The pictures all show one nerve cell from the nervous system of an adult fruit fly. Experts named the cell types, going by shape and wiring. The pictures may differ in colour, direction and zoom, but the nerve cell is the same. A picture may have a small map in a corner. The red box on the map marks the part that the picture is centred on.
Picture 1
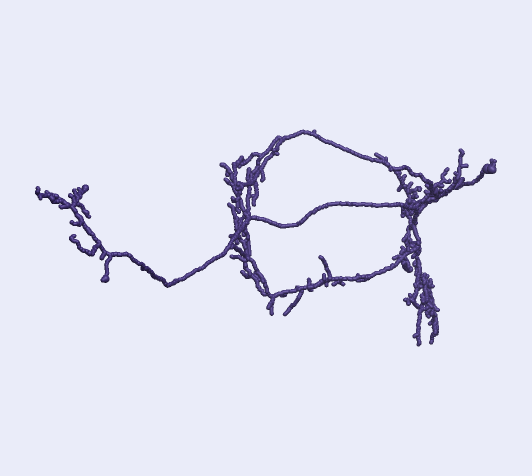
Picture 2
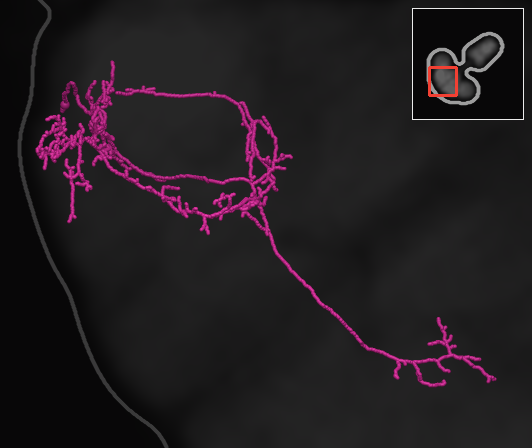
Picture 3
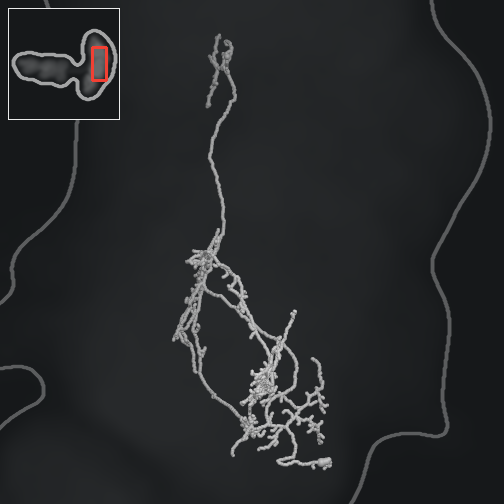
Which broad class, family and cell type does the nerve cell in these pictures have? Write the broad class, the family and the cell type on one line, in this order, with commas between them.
central-brain intrinsic neuron, hemilineage SLPa&l1_anterior, CL097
